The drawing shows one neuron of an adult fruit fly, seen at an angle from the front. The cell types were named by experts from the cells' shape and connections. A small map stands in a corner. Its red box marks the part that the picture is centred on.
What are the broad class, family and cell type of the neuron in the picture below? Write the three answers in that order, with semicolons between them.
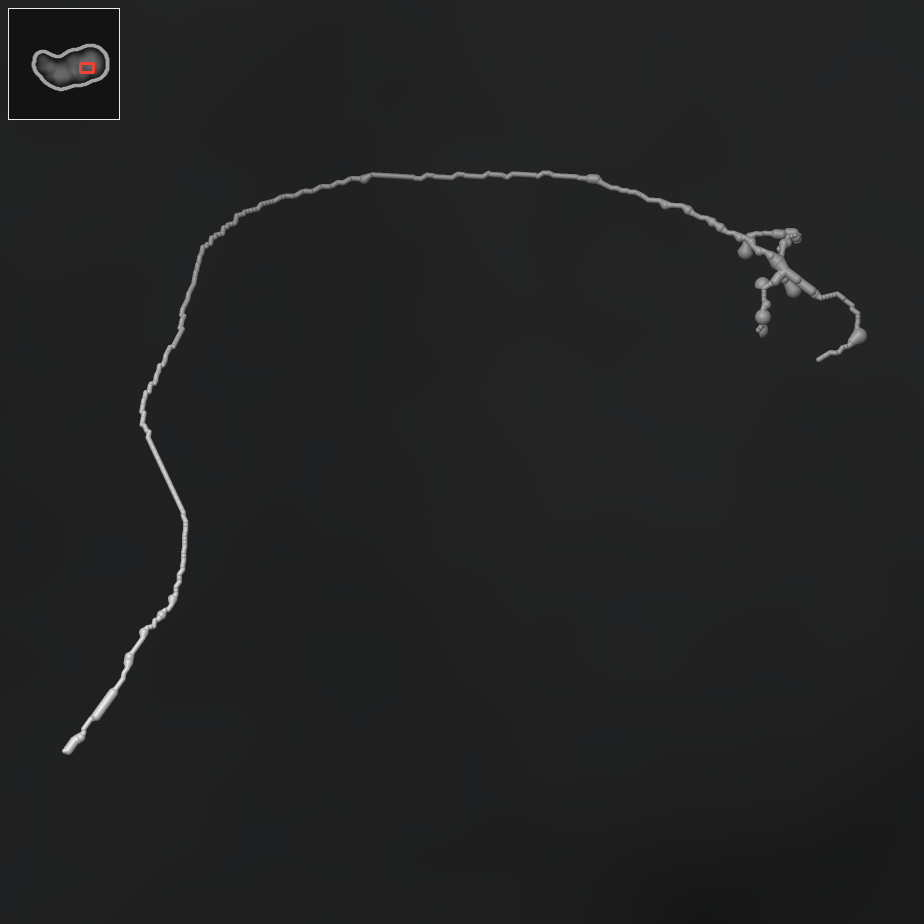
sensory neuron entering the brain; class olfactory; ORN_DA2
